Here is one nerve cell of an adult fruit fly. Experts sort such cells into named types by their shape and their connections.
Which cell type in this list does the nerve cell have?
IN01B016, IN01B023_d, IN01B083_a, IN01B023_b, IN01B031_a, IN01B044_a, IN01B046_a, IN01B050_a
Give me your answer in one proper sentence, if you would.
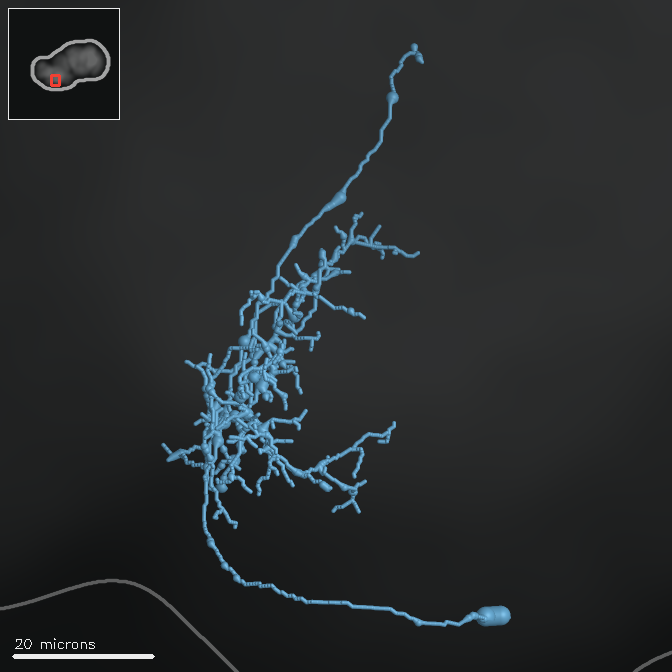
The cell type IN01B083_a is the type of this nerve cell.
